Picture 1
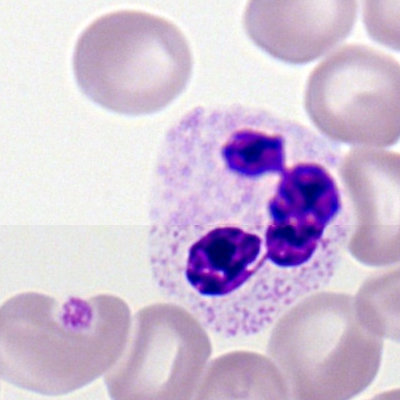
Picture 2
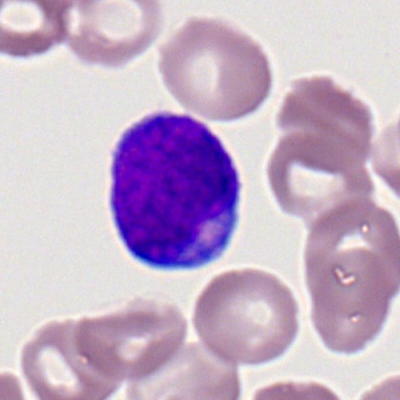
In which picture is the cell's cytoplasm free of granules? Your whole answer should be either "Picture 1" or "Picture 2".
Picture 2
